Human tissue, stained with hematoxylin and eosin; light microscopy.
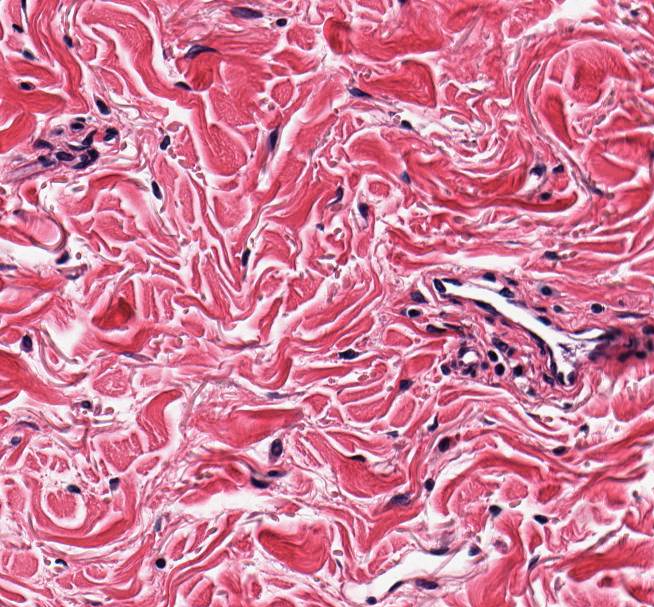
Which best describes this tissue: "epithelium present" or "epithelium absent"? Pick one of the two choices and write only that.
Epithelium absent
